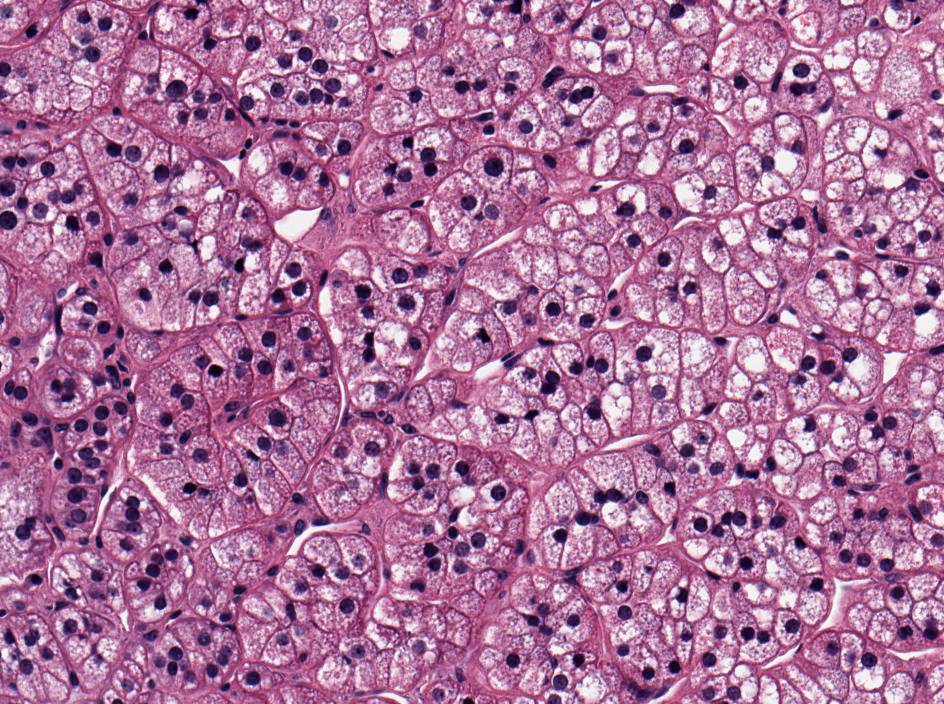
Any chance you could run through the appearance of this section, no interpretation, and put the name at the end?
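These cells carry plenty of pale cytoplasm crammed with many small clear vacuoles, so it looks foamy. Borders between them are sharp, thin pink lines. Most have one round dark nucleus, small beside the cell, fairly uniform in size and shape throughout. It's adrenal gland.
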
